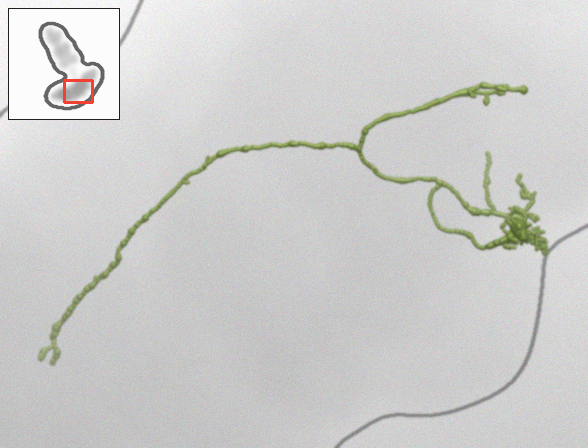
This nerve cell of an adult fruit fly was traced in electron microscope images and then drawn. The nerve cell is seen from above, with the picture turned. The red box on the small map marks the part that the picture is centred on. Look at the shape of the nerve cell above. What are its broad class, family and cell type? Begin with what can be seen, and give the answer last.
It is in the brain and does not reach the nerve cord. The cell body is on the right of the picture. This is a central-brain intrinsic neuron. The family is hemilineage ALl1_ventral. Its cell type is CB1078.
